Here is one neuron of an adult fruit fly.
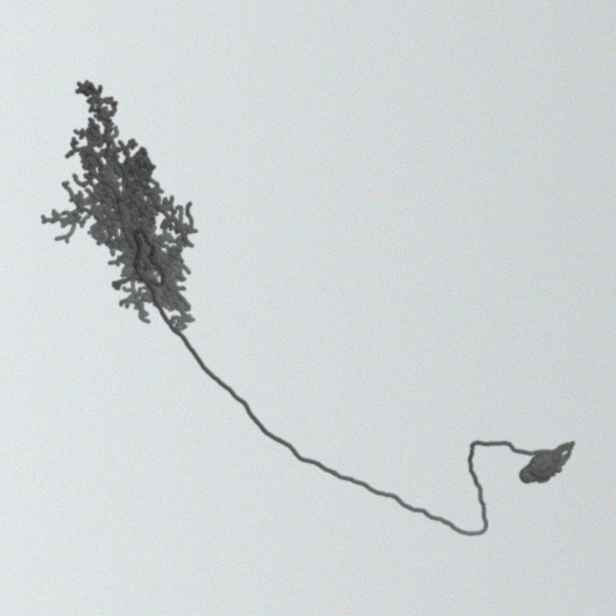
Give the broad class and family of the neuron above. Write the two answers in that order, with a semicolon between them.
optic-lobe intrinsic neuron; LPi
